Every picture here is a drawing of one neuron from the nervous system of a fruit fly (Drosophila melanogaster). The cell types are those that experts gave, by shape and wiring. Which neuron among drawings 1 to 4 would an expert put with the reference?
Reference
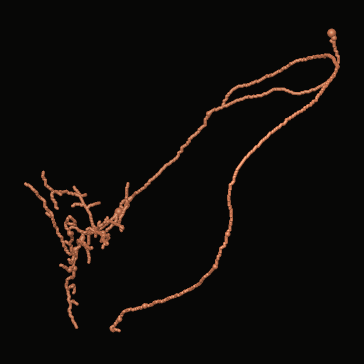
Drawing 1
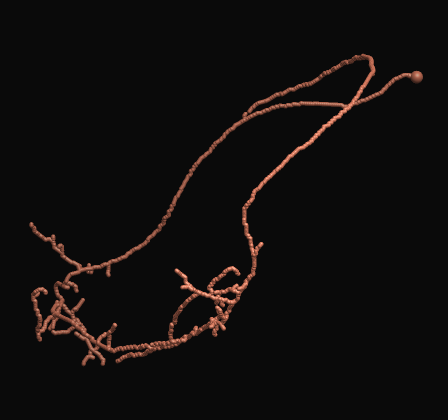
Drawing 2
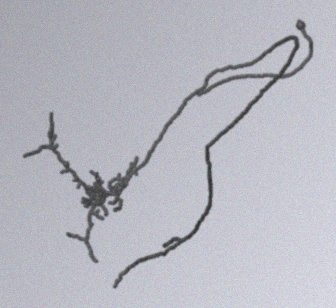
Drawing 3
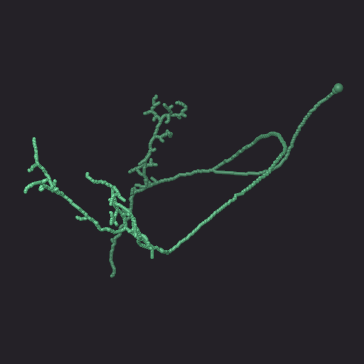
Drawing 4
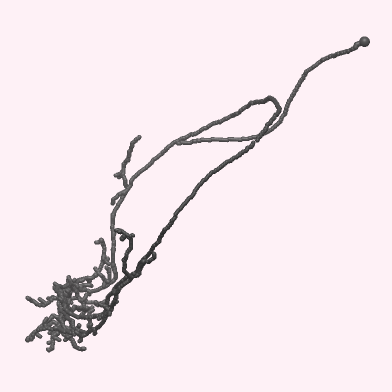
2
